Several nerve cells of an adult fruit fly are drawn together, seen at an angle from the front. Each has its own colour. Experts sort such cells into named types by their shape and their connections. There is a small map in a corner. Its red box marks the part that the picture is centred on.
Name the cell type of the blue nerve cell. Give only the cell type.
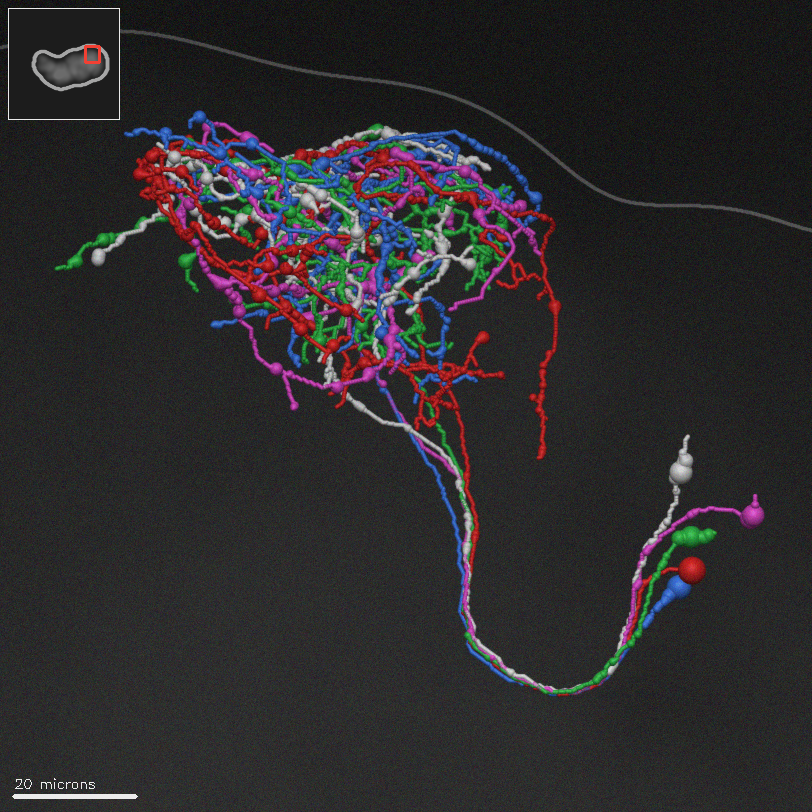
CB2927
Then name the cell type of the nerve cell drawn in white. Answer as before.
LHAV3b8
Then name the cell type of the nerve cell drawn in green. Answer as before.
LHAV3b6_b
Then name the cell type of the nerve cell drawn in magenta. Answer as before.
CB4084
